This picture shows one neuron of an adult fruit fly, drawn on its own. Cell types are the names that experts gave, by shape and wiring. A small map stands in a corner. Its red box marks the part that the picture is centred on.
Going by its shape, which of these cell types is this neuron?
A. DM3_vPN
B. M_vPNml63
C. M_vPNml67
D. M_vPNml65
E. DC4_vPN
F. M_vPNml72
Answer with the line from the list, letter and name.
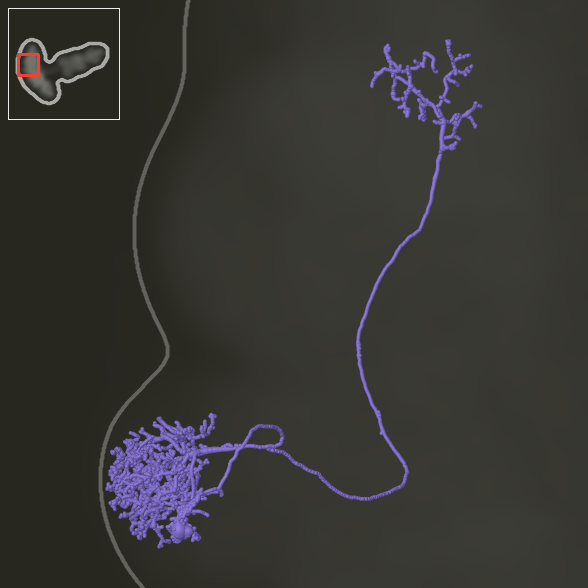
B. M_vPNml63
